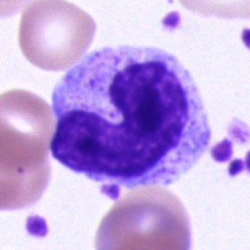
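Band neutrophil, central cell. The roughly round outline has a slightly irregular edge. A deep indentation in the nucleus opens toward the upper left, and the cytoplasm is widest there, filling the notch. Chromatin is dark purple and densely packed.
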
